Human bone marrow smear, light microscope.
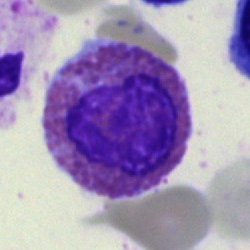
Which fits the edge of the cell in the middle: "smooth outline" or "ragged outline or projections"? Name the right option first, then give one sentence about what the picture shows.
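Smooth outline. The cell outline is round and smooth.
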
